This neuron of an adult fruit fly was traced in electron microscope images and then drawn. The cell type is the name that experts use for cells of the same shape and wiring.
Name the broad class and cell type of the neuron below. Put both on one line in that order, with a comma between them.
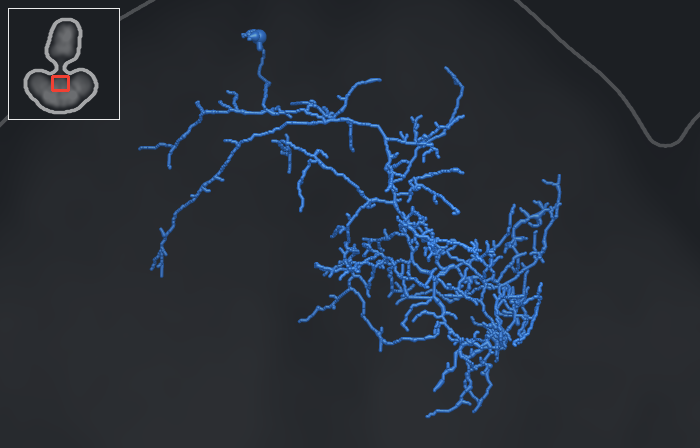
central-brain intrinsic neuron, GNG241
